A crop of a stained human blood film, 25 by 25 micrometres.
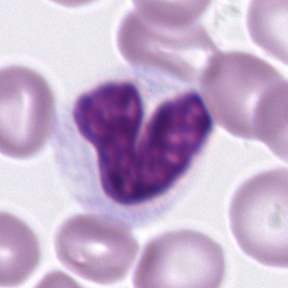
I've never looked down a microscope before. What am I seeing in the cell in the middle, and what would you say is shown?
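Nucleus first: two lobes joined at the bottom form a V, its notch opening upward. Nucleoli: none visible. Cytoplasm: a wide rim around the nucleus, broadest on the left and below. Outer edge: faint and hard to trace against the background. Conclusion: a band neutrophil.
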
